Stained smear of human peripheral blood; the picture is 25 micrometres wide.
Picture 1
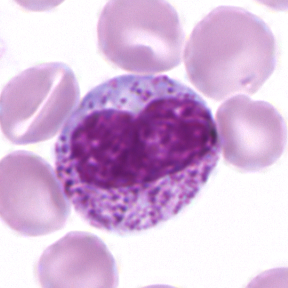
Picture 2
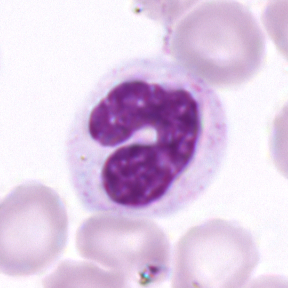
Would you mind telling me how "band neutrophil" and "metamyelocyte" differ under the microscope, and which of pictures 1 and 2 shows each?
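Picture 1 shows a metamyelocyte; picture 2 shows a band neutrophil. Both cells have a round outline, and in the band neutrophil it is also smooth. In the metamyelocyte the nucleus lies in the upper part of the cell, which leaves a broader band of cytoplasm below it, and the granules there are purple.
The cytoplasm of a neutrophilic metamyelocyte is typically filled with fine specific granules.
The band neutrophil has pale pinkish-lilac cytoplasm with only fine, sparse pink-violet granules scattered through it and no vacuoles. Its chromatin is dark purple and coarsely clumped, and no nucleoli are visible.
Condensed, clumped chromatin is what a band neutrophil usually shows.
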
